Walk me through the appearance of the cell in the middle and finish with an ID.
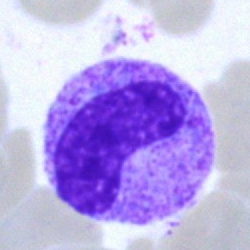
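I notice the nucleus is kidney-shaped, with its indentation turned toward the lower right, and I can't make out any nucleoli in it. The cytoplasm is moderate in amount and pale lilac, broadest at the lower right, and fine purple-pink granules are scattered all through it. This is a band neutrophil.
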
